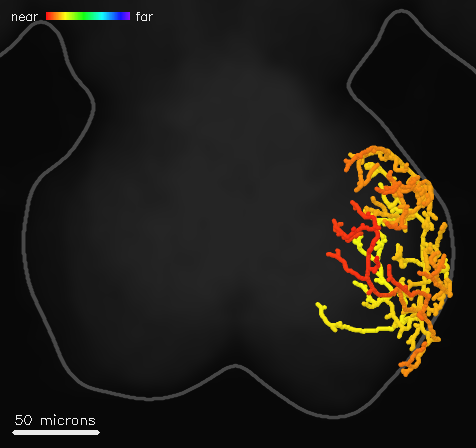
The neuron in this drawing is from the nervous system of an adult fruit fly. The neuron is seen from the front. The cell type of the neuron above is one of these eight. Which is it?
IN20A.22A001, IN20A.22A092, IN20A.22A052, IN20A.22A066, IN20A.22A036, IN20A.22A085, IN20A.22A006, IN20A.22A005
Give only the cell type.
IN20A.22A005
